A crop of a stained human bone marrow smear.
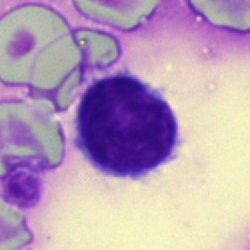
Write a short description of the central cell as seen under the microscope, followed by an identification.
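It's roughly round, and the dark nucleus takes up almost the whole cell. The chromatin is dense and deep purple. Short fine projections fringe the edge, easiest to see on the right and lower sides. This one's a lymphocyte.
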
